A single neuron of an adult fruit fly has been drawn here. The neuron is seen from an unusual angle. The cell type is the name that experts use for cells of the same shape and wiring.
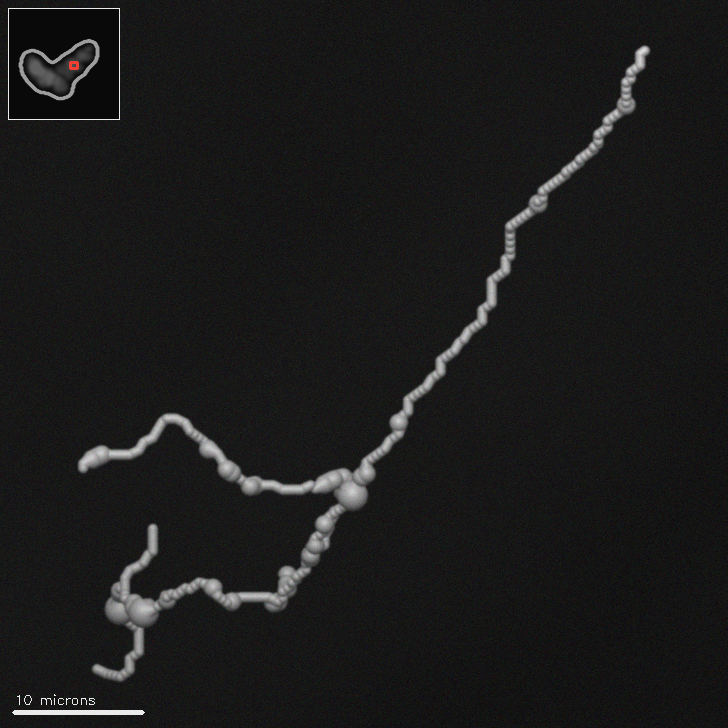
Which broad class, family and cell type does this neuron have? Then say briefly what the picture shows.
Its broad class is sensory neuron entering the nerve cord. The name of its family is class mechanosensory tactile. It is of cell type SNta26. No cell body is drawn. From top to bottom in the picture it spans about 50 microns. There are a dozen or fewer branch ends.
